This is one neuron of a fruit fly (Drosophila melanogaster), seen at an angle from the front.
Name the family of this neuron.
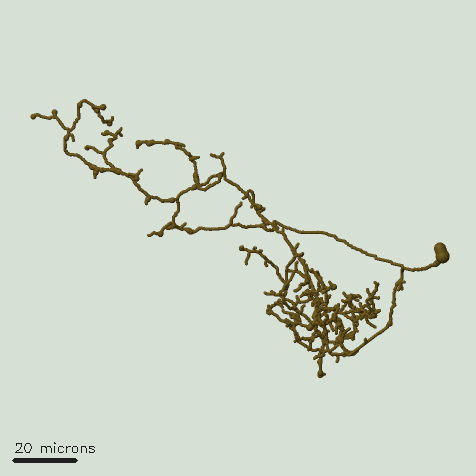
hemilineage SLPp&v1_posterior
